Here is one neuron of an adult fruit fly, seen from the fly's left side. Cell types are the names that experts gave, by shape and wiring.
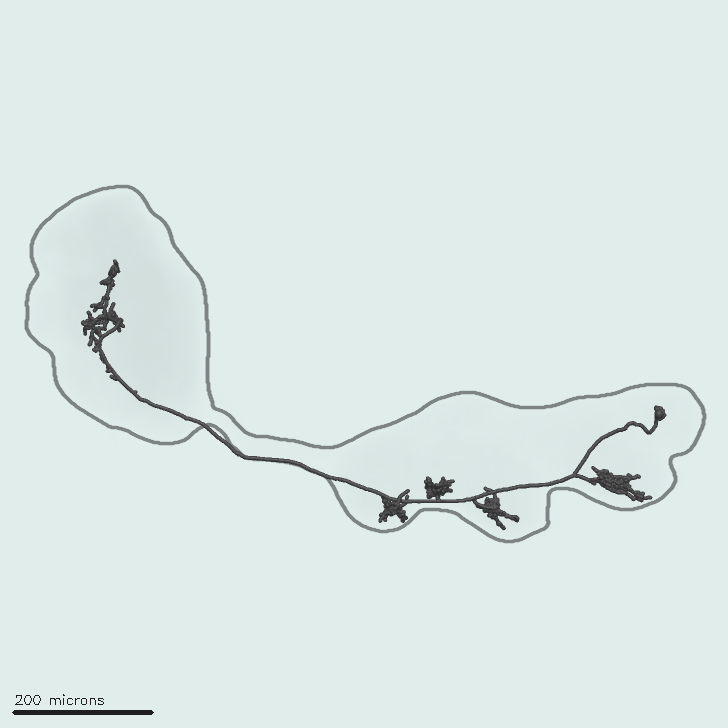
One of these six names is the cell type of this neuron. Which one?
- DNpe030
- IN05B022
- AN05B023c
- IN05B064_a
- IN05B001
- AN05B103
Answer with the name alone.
AN05B023c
